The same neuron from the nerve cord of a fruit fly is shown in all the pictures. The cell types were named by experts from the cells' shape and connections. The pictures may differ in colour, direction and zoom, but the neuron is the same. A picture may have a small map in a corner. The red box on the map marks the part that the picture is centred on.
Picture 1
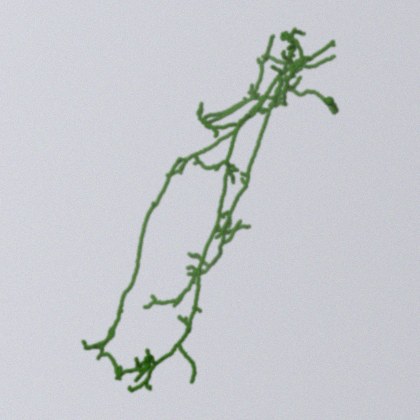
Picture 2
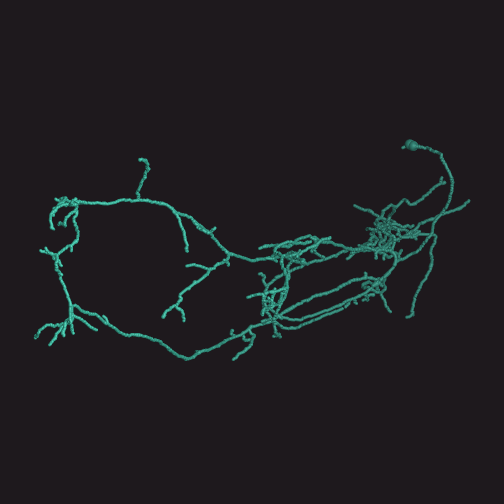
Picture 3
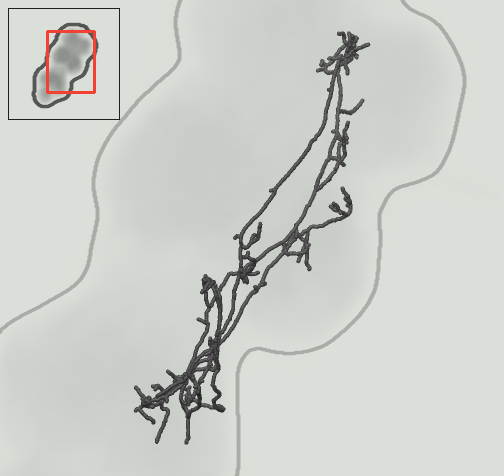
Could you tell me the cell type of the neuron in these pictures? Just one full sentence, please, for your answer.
With respect to cell type, this neuron is IN17A066.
